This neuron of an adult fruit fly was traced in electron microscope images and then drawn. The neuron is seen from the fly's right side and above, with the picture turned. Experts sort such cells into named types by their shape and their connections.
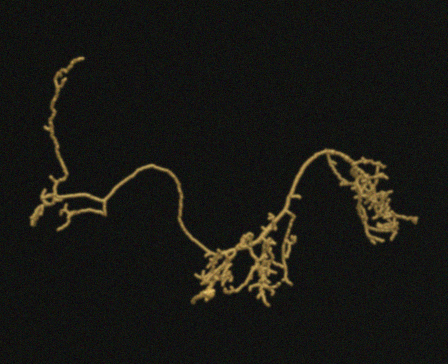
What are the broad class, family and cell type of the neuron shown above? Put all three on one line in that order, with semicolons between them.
central-brain intrinsic neuron; hemilineage ALl1_ventral; M_l2PN10t19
